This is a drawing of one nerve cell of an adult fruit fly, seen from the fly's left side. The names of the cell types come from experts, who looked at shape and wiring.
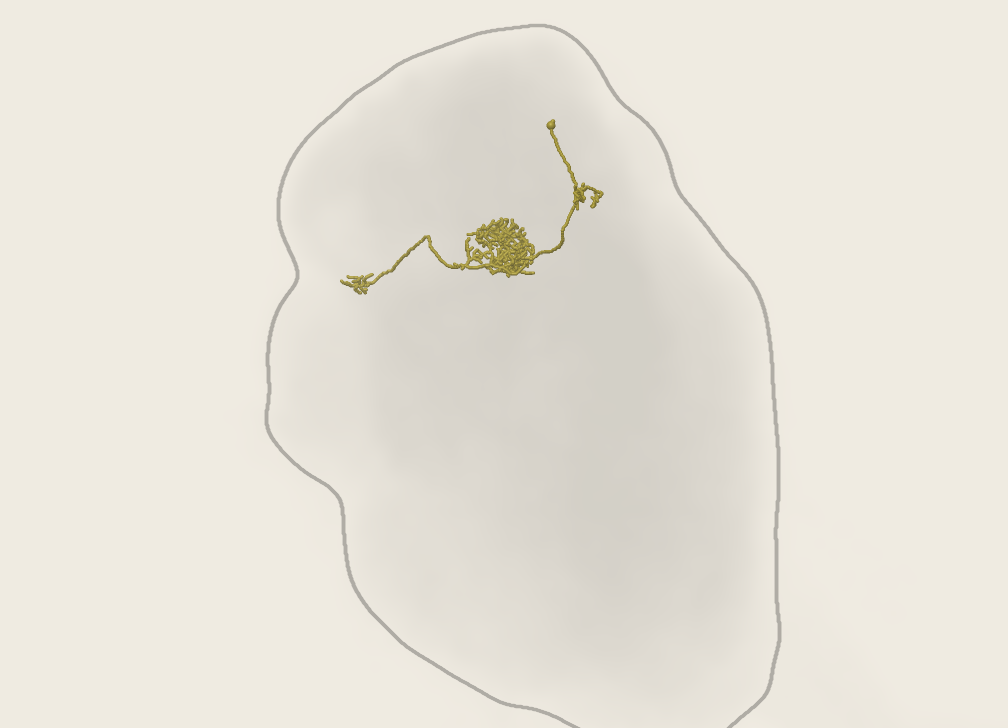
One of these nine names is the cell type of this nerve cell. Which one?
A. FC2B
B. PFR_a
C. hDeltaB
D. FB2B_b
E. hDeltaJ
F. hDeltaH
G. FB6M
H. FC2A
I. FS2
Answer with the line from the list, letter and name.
B. PFR_a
